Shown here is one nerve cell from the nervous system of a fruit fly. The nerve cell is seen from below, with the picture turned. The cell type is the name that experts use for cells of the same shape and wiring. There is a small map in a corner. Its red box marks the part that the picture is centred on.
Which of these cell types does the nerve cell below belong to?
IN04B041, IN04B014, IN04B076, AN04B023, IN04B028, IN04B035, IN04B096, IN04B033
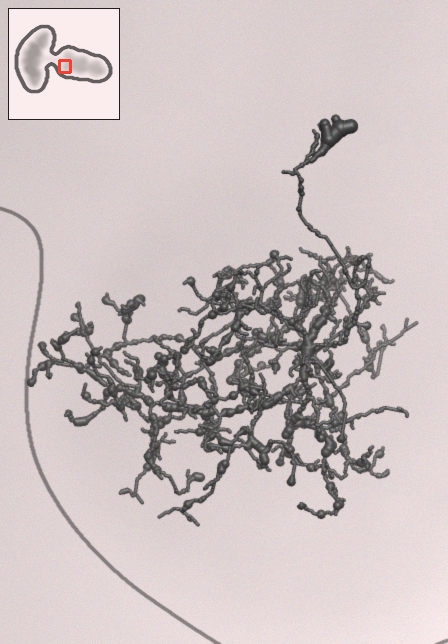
IN04B014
